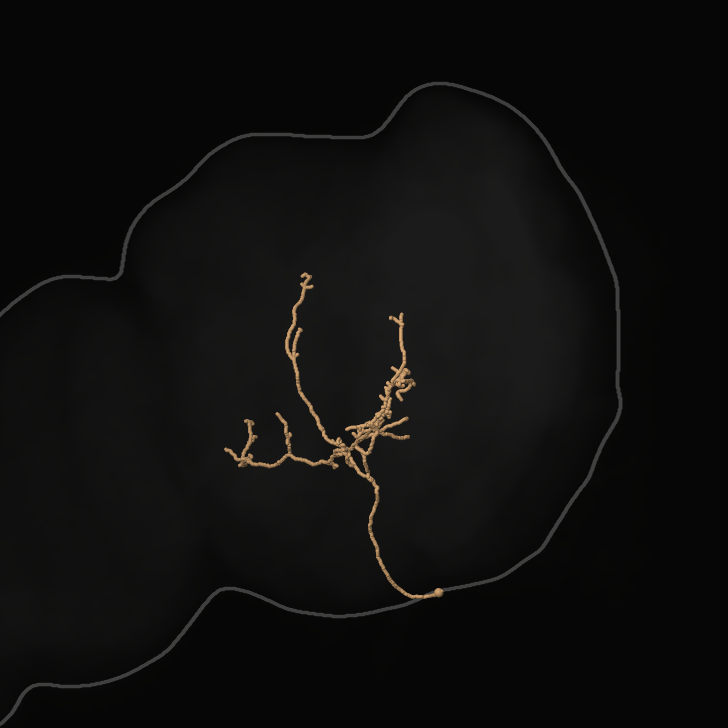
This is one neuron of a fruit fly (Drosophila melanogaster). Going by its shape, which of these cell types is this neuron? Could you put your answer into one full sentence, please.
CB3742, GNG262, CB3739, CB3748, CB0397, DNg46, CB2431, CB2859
It is CB2859 that is the cell type of the neuron.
